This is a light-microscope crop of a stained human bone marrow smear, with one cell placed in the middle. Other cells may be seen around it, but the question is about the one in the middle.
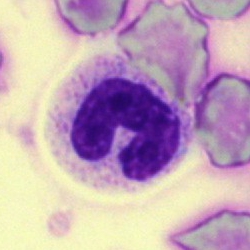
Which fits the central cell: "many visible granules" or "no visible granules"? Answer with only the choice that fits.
Many visible granules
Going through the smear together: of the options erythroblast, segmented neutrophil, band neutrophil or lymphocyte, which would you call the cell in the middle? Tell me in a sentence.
In the center of this field lies a band neutrophil.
